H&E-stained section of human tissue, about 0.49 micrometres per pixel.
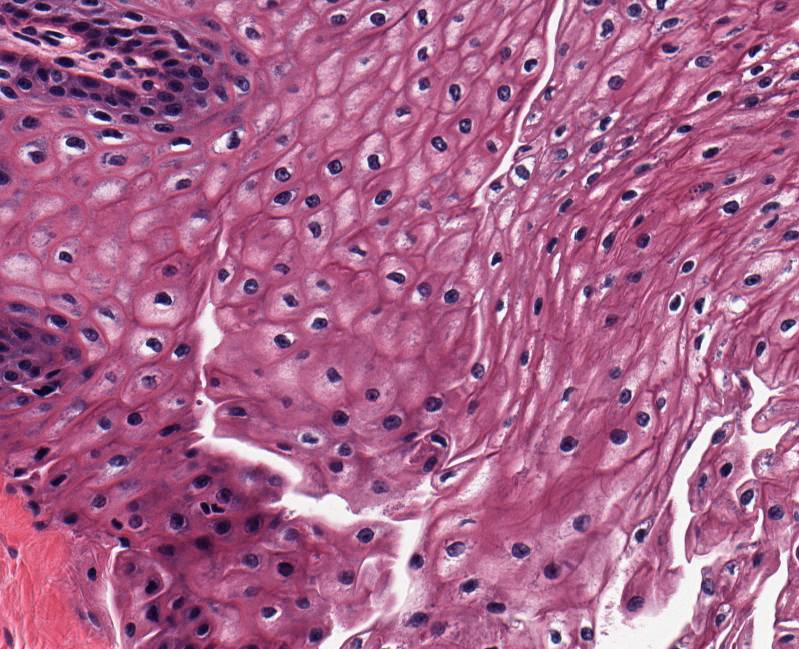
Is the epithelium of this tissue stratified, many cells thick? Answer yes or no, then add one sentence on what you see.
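Yes. The field is filled almost entirely by stratified squamous epithelium, with the basal side toward the left and the more superficial layers toward the right.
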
